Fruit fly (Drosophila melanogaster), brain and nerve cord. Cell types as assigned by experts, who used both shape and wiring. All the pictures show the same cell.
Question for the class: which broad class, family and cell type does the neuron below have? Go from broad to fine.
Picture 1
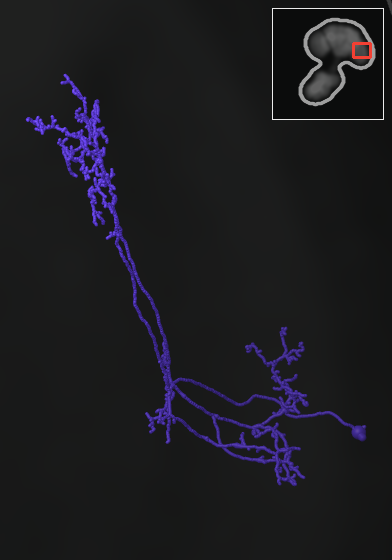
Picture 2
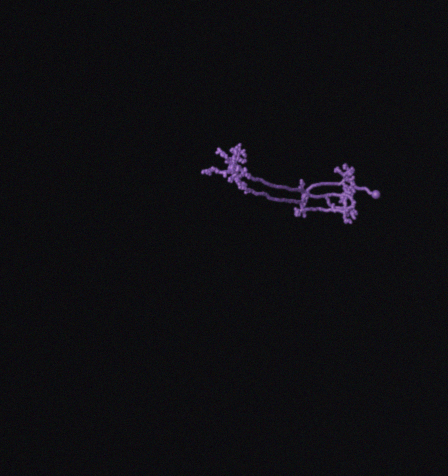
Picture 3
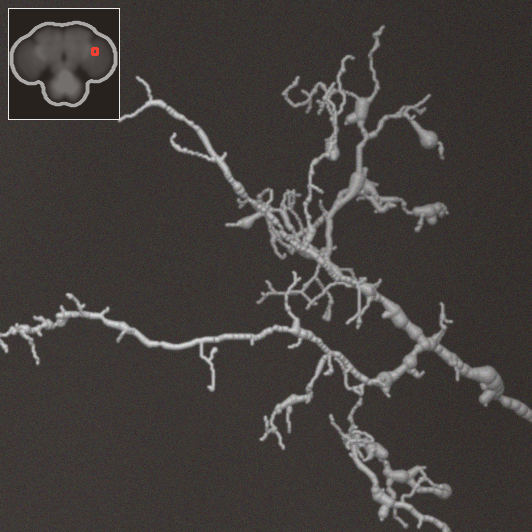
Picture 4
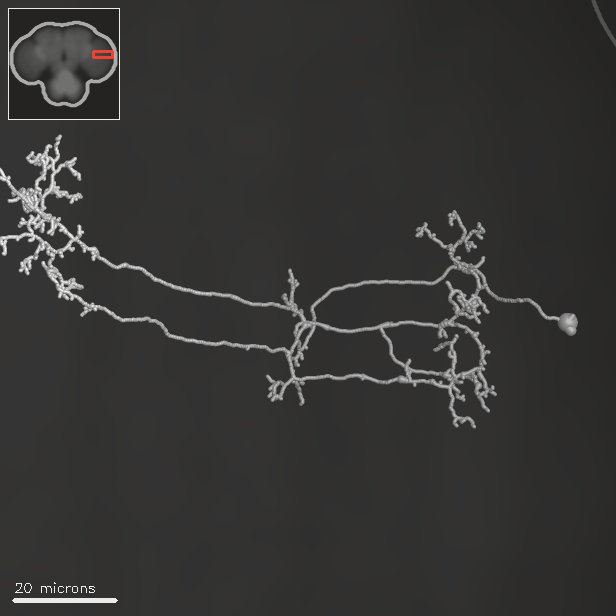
optic-lobe intrinsic neuron; Y; Y14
